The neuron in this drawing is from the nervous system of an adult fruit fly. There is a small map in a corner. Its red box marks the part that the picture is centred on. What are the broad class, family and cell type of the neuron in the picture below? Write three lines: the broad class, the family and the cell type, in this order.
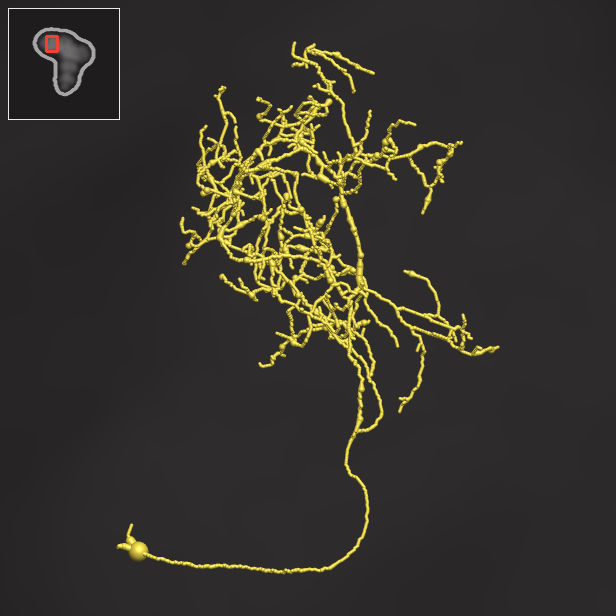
central-brain intrinsic neuron
hemilineage VPNp&v1_posterior
PVLP110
